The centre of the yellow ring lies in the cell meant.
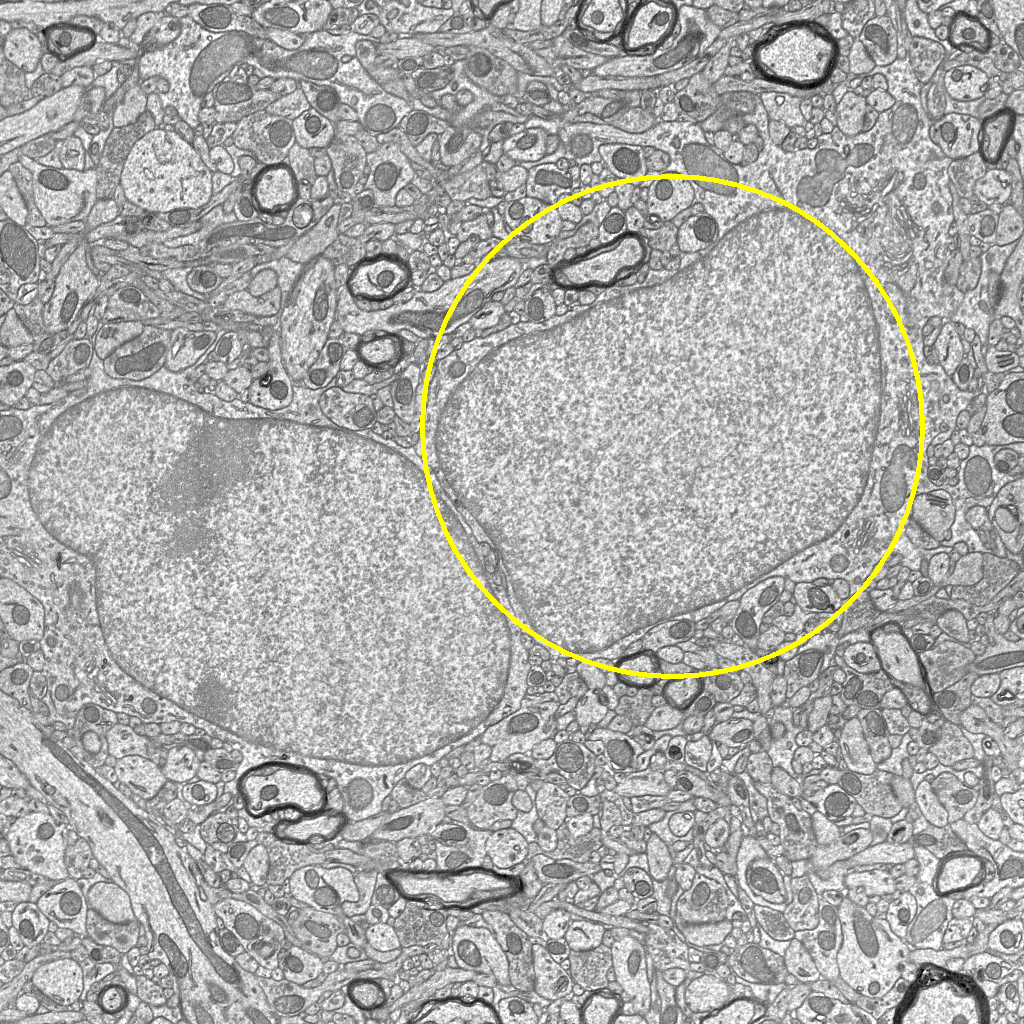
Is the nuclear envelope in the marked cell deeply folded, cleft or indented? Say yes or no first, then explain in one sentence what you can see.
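No. The nuclear outline is smooth, without deep infoldings.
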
